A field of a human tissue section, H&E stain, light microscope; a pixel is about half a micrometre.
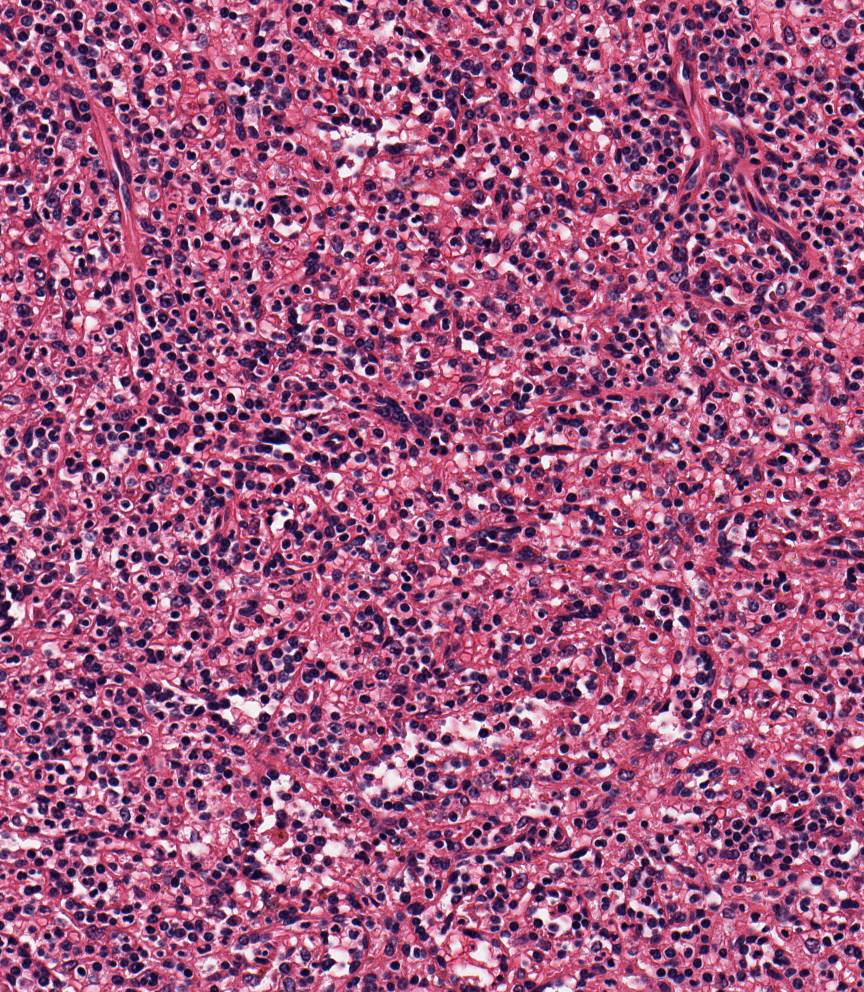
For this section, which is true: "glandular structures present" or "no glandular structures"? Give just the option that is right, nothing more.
No glandular structures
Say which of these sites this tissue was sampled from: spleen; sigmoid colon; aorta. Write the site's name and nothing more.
spleen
